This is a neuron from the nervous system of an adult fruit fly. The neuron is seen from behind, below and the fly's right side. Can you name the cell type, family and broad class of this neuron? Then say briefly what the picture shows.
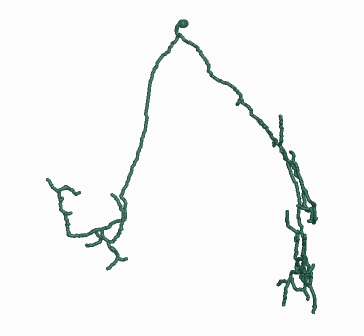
It is of cell type MeVP14. Its family is MeVP. Its broad class is visual projection neuron. The cell body can be seen at the top of the picture. In this view it is about as wide as it is tall.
